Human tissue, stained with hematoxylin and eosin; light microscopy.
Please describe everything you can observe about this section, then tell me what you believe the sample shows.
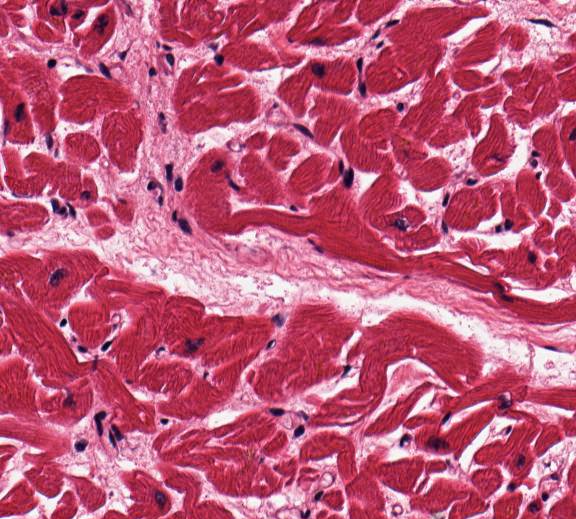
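Layout: a pale band of loose fibrous connective tissue crosses mid-field from the left edge toward the right, dividing upper from lower groups of muscle fibres. Fibres: each has one central nucleus and deeply eosinophilic cytoplasm with faint longitudinal striations. Between fibres: small dark elongated interstitial cell nuclei. Name: left ventricle of the heart.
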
